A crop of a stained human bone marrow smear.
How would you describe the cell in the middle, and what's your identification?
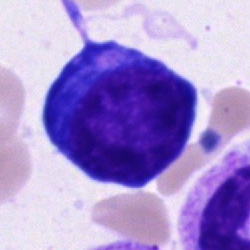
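Roughly round in outline, the cell has a few slightly flattened, angular sides. A single thin, tail-like strand extends from its upper edge. The cytoplasm is deep blue and shows no vacuoles. This is a proerythroblast.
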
